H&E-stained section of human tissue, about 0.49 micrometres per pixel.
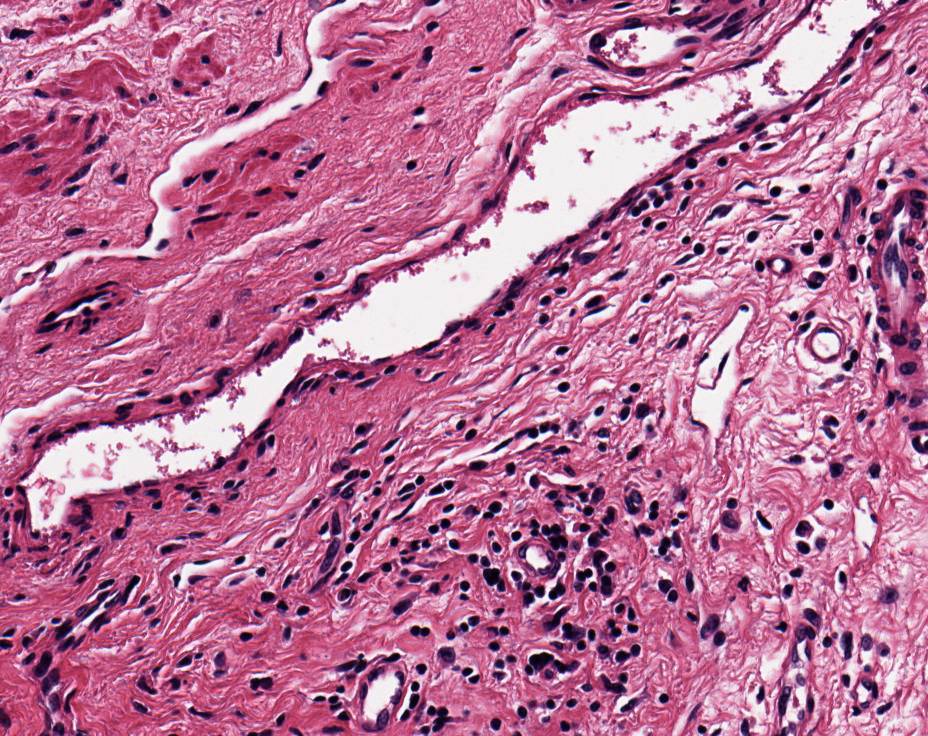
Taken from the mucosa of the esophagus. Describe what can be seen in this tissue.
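Start with the long, narrow, empty channel running diagonally from lower left to upper right. Above it, the stroma is dense pink collagen with only sparse nuclei. Now look at the lower centre: small, round, darkly stained nuclei with scant cytoplasm cluster there in the stroma. Below and to the right of the channel, you will find several small capillaries with narrow lumens scattered through the stroma.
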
